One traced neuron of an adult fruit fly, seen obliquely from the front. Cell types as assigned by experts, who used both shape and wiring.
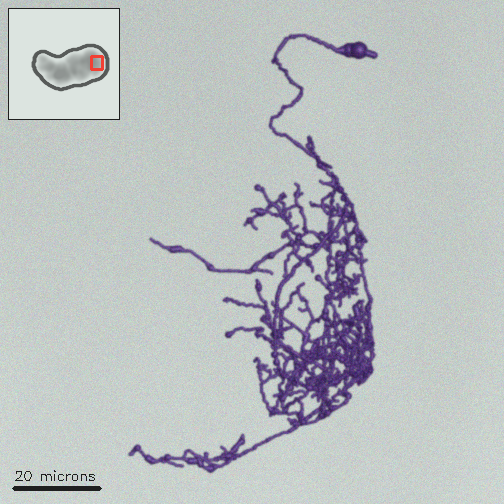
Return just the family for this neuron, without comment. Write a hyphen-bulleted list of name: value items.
- family: hemilineage VLPl4_anterior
